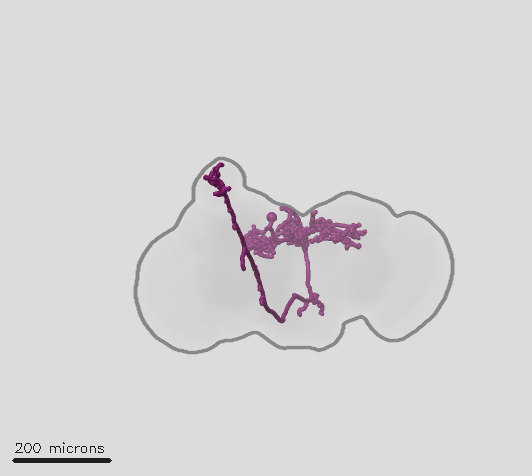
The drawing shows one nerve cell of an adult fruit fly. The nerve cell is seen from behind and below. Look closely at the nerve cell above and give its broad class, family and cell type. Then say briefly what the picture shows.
Its broad class is descending neuron. The family is hemilineage SMPpv1. The cell type is DNpe034. The cell body is in the middle of the picture. From left to right in the picture it spans about 350 microns.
